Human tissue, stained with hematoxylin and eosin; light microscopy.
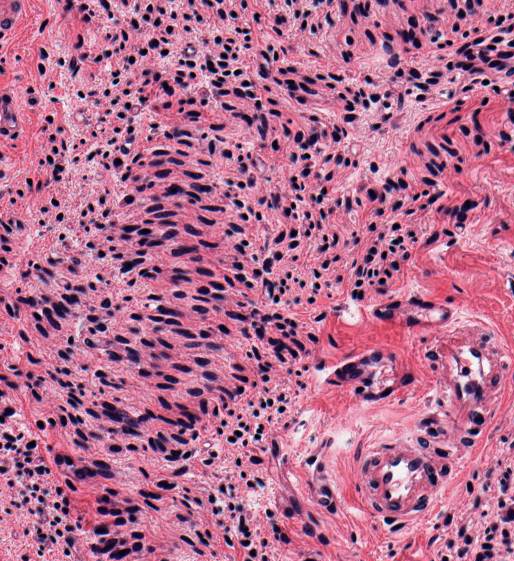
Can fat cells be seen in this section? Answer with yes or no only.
No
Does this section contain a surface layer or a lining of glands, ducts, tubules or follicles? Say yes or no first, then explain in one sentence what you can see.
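No. No epithelium is present anywhere in the field.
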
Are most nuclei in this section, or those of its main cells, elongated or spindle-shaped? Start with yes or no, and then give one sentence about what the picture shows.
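Yes. Most nuclei are elongated and darkly stained.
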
